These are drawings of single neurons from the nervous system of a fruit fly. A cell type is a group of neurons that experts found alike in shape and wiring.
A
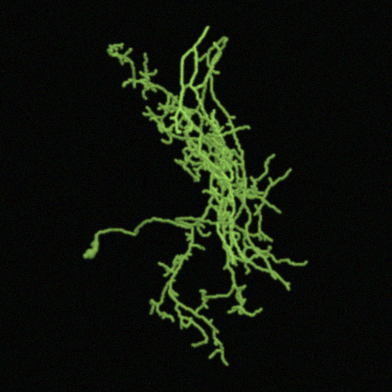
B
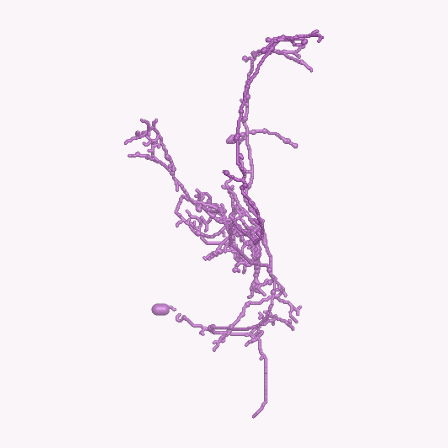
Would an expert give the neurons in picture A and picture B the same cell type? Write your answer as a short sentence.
They are of different cell types.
